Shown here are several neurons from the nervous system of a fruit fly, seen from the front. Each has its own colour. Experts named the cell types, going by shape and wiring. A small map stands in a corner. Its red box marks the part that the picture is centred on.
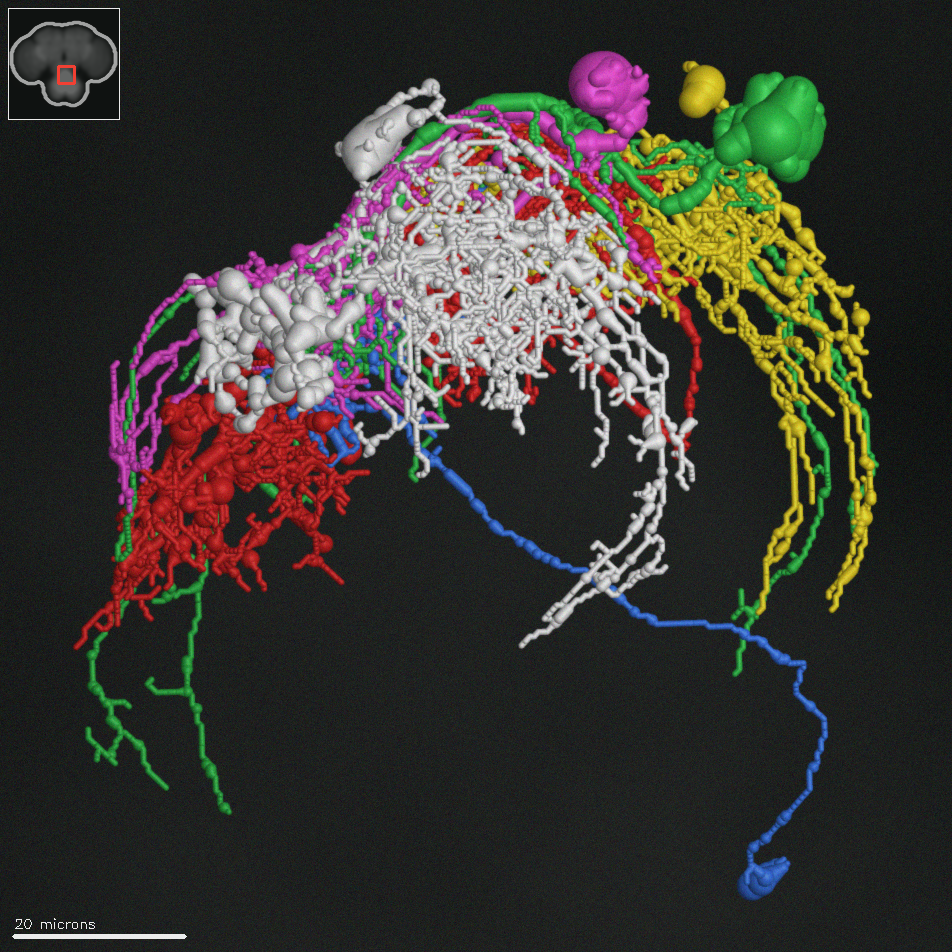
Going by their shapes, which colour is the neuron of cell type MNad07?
green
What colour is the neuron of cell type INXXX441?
blue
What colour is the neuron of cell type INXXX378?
yellow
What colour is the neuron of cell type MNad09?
magenta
